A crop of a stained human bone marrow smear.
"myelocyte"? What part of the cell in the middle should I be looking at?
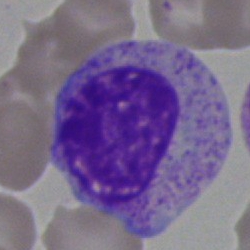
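First, the outline of the cell is round and smooth.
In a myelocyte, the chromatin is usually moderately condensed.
Here the chromatin is dark purple and clumped, with small pale gaps between the clumps, which fits a myelocyte.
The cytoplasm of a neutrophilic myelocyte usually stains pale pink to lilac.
The moderate rim of cytoplasm here, widest on the right side of the cell, is pale grey-blue instead, so its colour does not match.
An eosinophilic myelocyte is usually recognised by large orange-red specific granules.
The granules here are fine and purple, scattered through the cytoplasm, which sets this cell apart from the eosinophilic form.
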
